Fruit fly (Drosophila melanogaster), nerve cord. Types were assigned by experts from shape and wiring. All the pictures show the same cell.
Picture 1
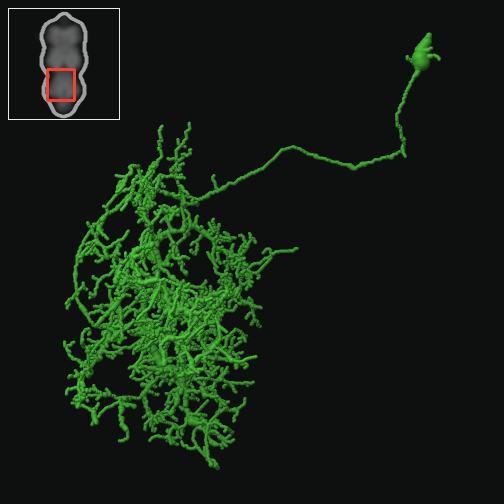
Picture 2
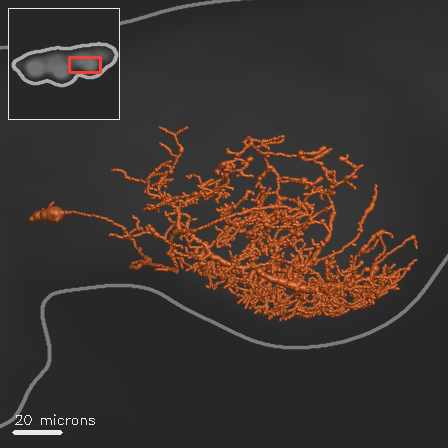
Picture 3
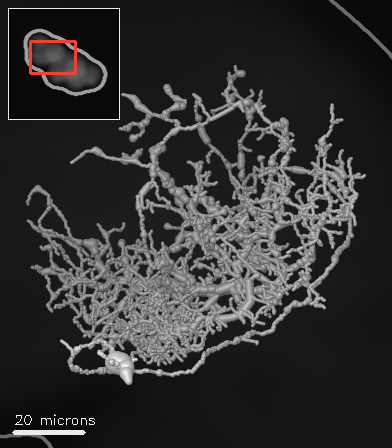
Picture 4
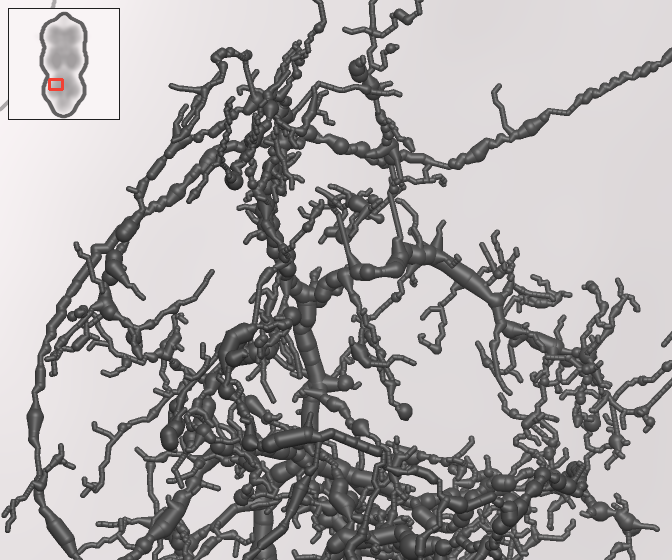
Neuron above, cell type: IN01A012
